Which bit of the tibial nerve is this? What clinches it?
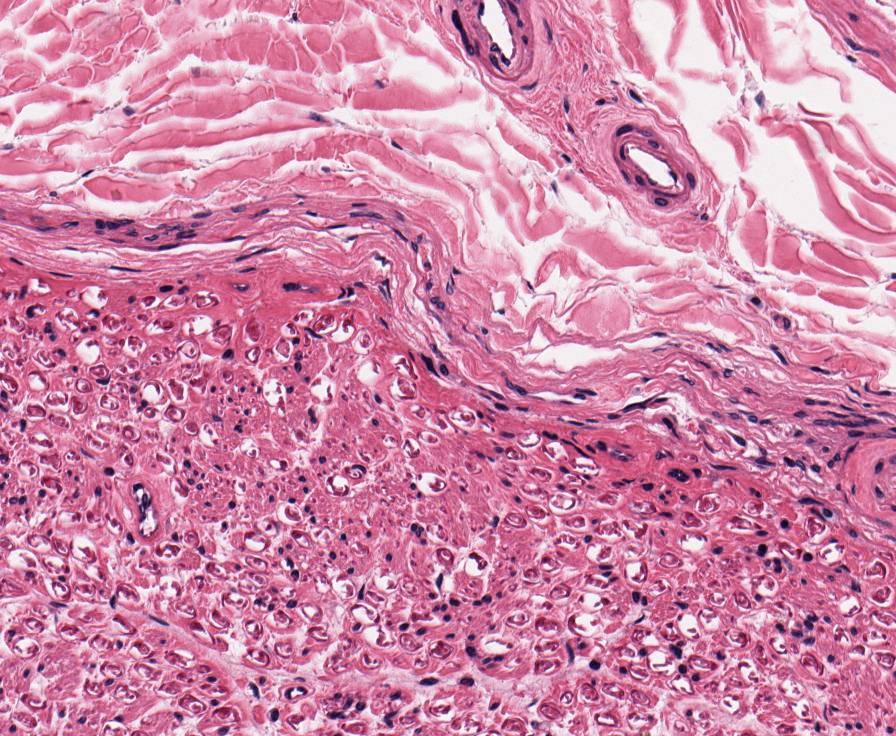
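Nerve fascicle, I'd say. What settles it is the lower half, filled with closely packed small rounded eosinophilic profiles, many ringed by a clear halo.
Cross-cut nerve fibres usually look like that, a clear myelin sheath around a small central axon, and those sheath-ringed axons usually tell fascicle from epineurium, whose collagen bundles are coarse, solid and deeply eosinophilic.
Small dark oval nuclei sit singly between the profiles. The upper part, though, is thick, pale pink, wavy collagen bundles with few nuclei, split apart by empty white clefts.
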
